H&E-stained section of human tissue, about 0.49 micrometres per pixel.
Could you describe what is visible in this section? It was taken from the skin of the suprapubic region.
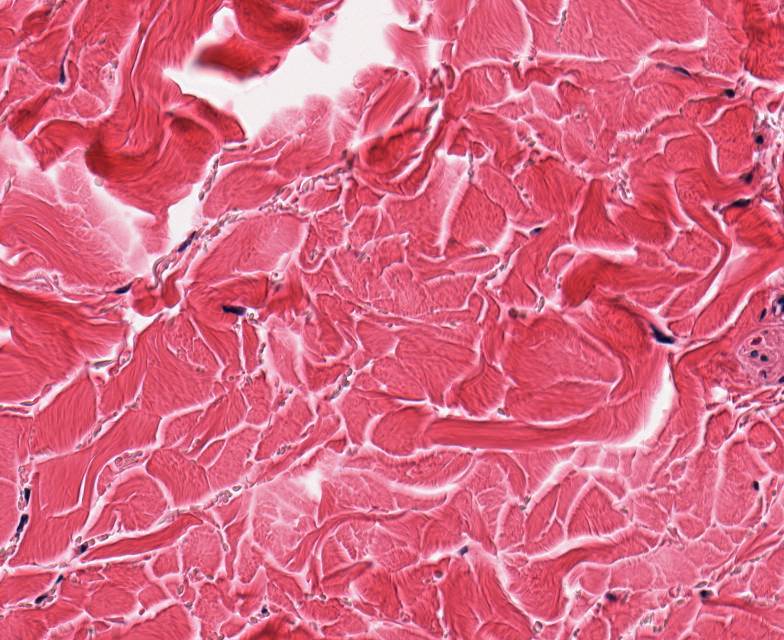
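The cytoplasm of the muscle fibres stains a strong, even pink-red with eosin. Nuclei are sparse, small, dark and flattened, and sit at the edges of the fibres. Only thin endomysium separates the fibres; there are no broad fibrous septa between them. A small rounded structure of paler pink tissue containing a few dark nuclei lies at the right edge, midway down.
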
